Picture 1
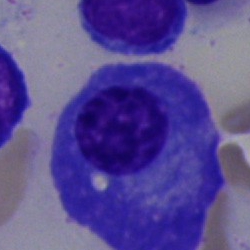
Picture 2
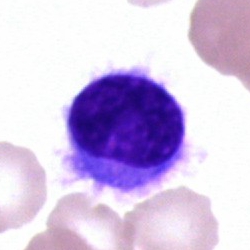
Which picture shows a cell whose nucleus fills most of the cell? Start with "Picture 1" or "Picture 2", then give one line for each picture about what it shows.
Picture 2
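In picture 1: The cytoplasm is abundant and covers more area than the nucleus.
In picture 2: The cytoplasm is a narrow rim that is widest below the nucleus.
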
